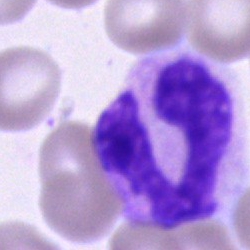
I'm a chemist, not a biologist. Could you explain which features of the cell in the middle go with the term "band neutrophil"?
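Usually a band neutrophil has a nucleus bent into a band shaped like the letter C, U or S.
Here it is a thick curved band bent into a U opening toward the top, which fits.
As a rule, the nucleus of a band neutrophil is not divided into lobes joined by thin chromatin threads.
This one is one continuous band, not split that way, which fits as well. Otherwise I see dark purple, coarsely clumped chromatin, and pale lilac cytoplasm filling the space inside the curve. I find nothing that goes against band neutrophil.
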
